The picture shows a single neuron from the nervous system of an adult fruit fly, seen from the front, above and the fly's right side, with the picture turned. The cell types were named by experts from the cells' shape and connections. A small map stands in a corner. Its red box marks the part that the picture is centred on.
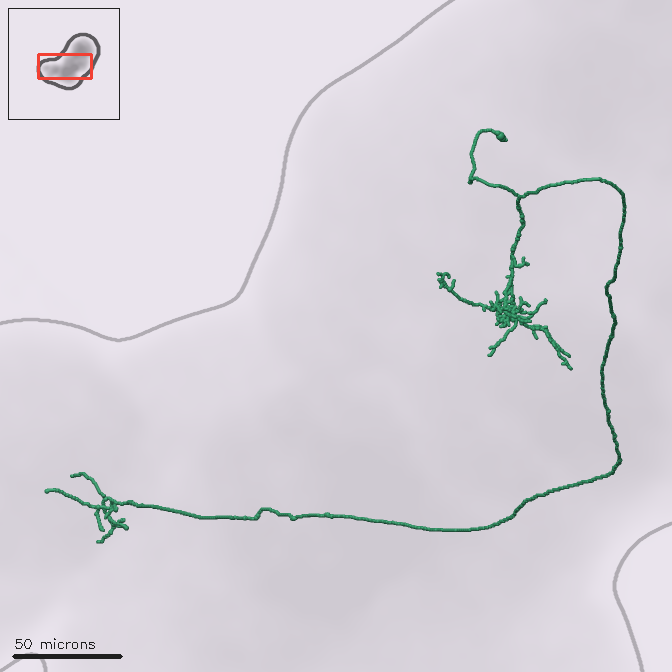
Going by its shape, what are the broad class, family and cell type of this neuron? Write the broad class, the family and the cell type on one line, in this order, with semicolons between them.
descending neuron; hemilineage PSp2; DNpe054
